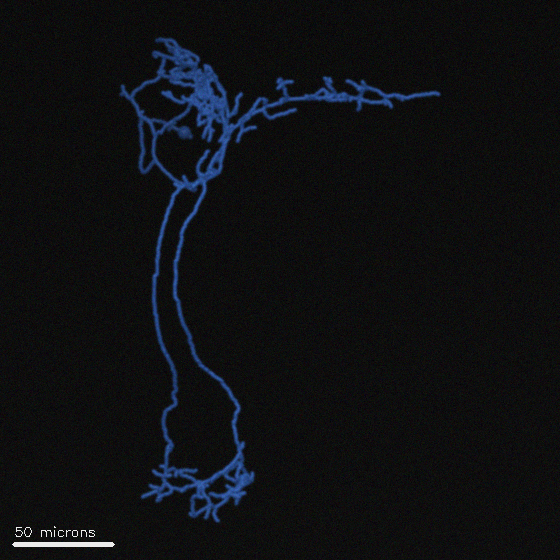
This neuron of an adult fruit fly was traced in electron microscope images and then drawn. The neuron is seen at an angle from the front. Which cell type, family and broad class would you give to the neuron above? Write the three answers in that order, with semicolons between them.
SMP582; hemilineage SMPpv2_dorsal; central-brain intrinsic neuron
